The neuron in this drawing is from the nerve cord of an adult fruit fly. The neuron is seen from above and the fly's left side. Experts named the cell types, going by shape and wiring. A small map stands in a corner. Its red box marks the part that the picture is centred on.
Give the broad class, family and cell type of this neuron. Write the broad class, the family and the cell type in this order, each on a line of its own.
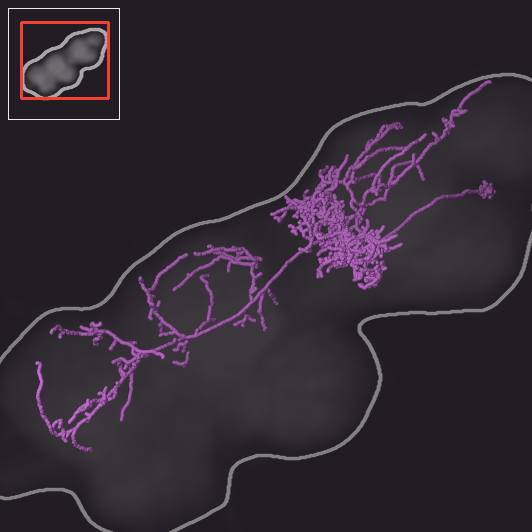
nerve-cord intrinsic neuron
hemilineage 12B
IN12B002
